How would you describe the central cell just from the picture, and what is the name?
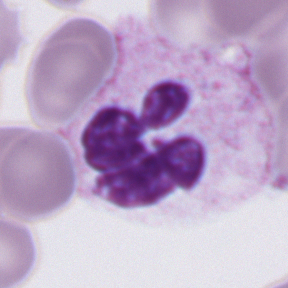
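Nucleus: several lobes joined by narrow strands, lying toward the left, leaving a wider cytoplasmic band on the right. Cytoplasm: plentiful, pale pinkish-lilac, filled with fine, dust-like pinkish granules. Cell: segmented neutrophil.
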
